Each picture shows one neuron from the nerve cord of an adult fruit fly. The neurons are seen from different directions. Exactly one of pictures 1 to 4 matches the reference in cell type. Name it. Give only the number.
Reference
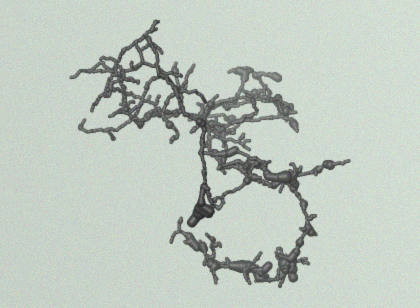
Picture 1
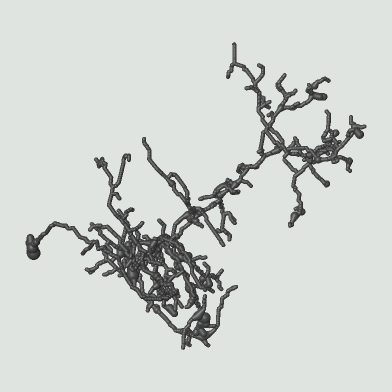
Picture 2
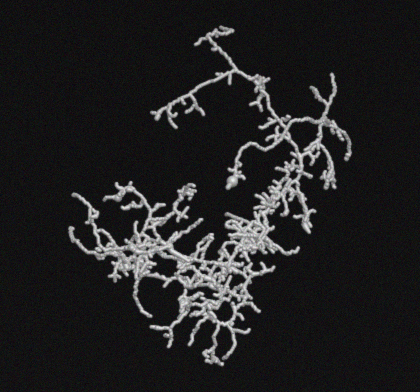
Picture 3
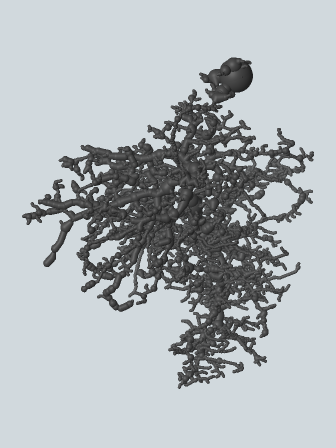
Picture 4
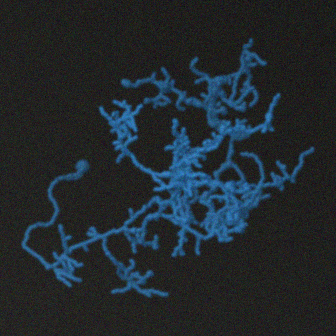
1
